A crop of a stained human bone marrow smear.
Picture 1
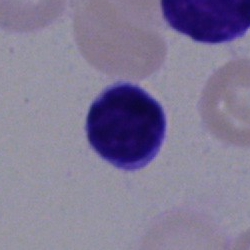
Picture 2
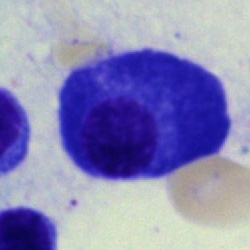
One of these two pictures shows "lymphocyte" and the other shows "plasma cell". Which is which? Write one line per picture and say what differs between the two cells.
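The cell in picture 1 is a lymphocyte. The nucleus fills almost the whole cell.
The cell in picture 2 is a plasma cell. The cytoplasm is abundant and stains a deep blue.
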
